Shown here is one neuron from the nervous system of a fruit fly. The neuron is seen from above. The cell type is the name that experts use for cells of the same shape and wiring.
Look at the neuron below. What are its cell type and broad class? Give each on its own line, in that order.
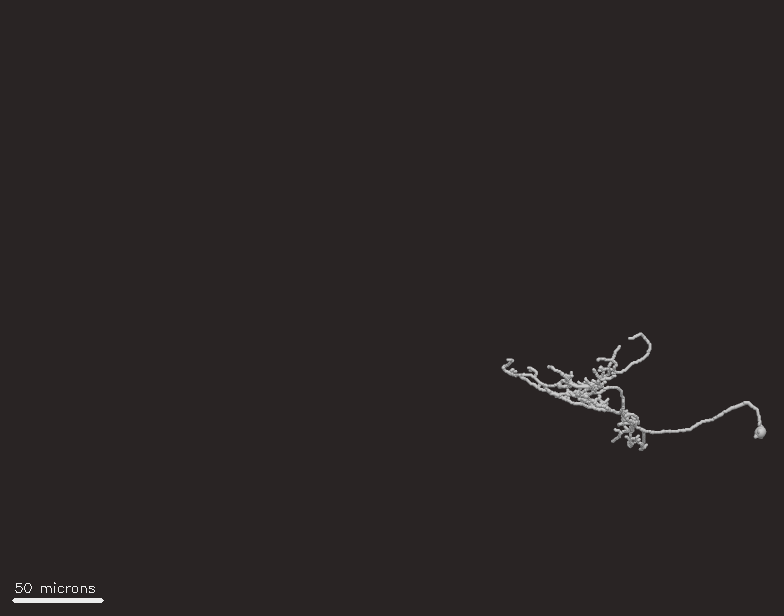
SLP364
central-brain intrinsic neuron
